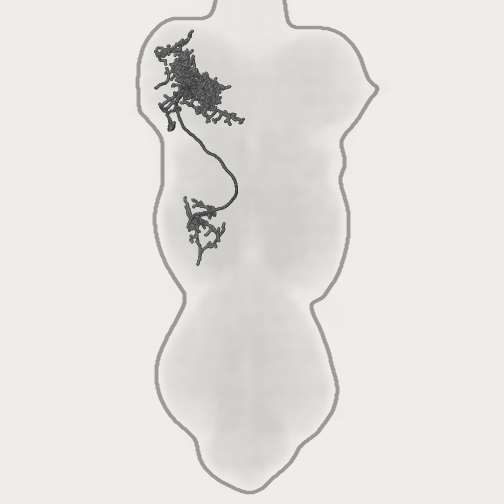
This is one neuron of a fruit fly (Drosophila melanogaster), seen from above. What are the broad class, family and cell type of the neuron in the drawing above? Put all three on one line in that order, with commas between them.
nerve-cord intrinsic neuron, hemilineage 19A, IN19A012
